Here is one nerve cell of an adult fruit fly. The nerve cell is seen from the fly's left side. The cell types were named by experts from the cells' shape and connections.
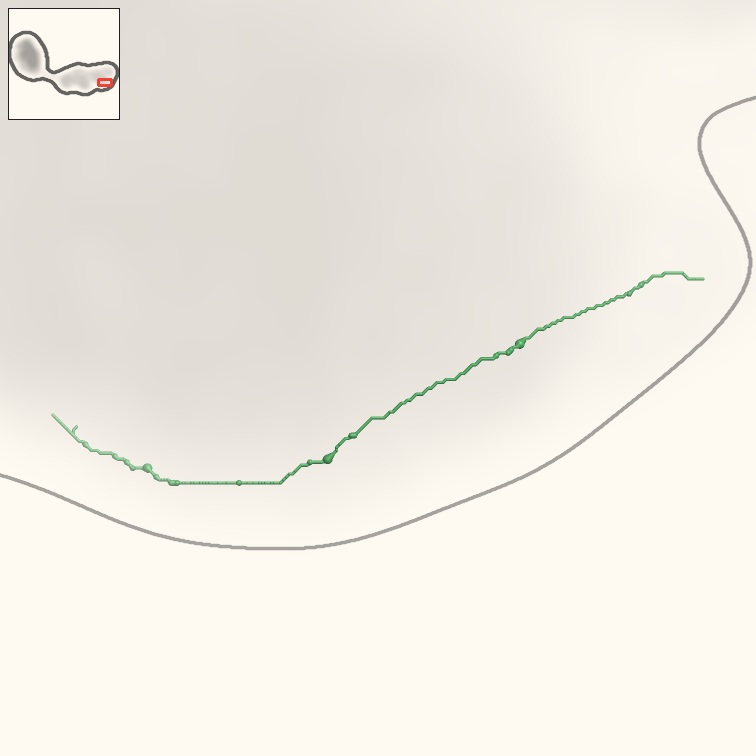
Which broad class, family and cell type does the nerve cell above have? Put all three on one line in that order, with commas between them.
sensory neuron entering the nerve cord, class mechanosensory tactile, SNta34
